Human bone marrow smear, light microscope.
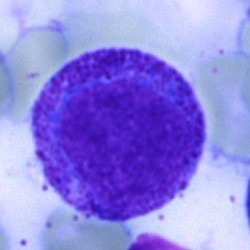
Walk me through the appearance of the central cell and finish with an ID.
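You'll notice coarse dark purple granules crowding the rim of cytoplasm around the nucleus, and some lying scattered over the nucleus too. On the upper left there's a paler blue band between the nucleus and that granular rim. No vacuoles show in the cytoplasm. It's a promyelocyte.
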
